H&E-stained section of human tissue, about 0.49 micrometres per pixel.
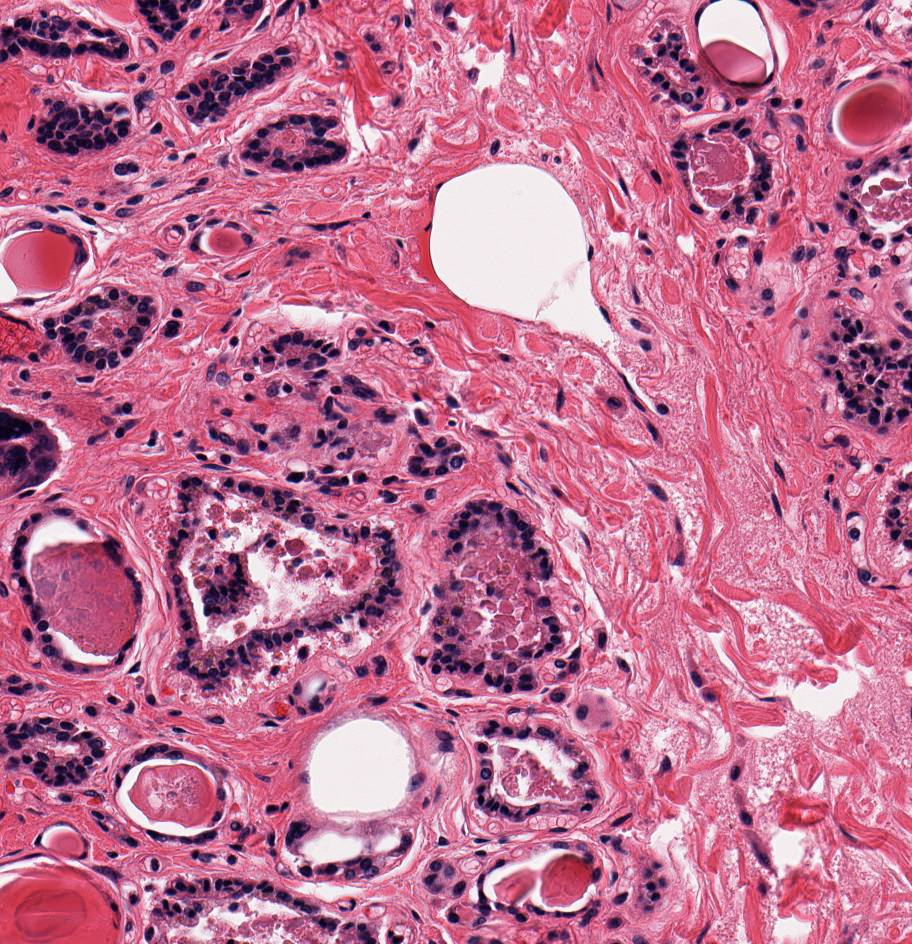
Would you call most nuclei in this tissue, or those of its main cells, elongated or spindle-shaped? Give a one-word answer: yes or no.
No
